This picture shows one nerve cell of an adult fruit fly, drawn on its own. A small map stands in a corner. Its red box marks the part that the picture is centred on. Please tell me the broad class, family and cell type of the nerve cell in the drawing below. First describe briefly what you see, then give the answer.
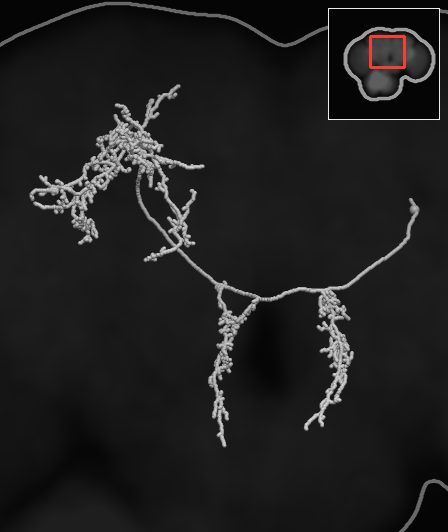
Its cell body lies on the right of the picture. The picture shows dozens of branch ends. This is a central-brain intrinsic neuron. The family is hemilineage CREa1_ventral. The cell type is mAL_m2b.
